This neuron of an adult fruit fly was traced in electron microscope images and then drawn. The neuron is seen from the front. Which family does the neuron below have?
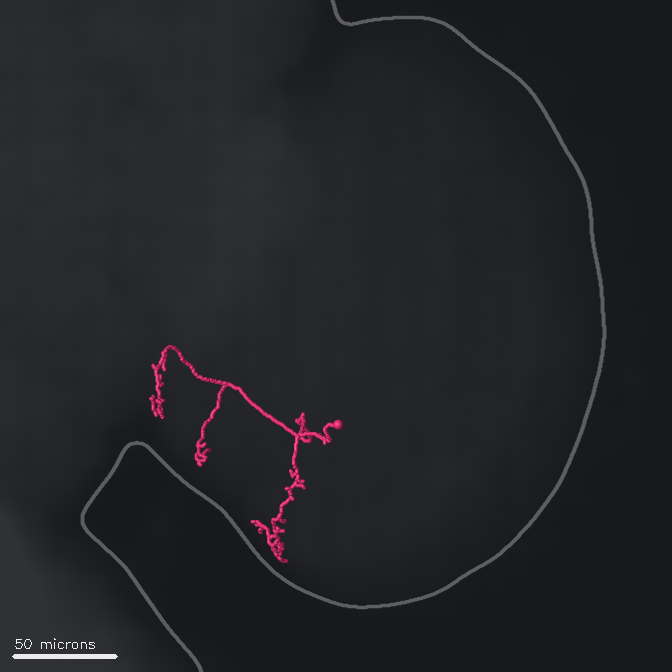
TmY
